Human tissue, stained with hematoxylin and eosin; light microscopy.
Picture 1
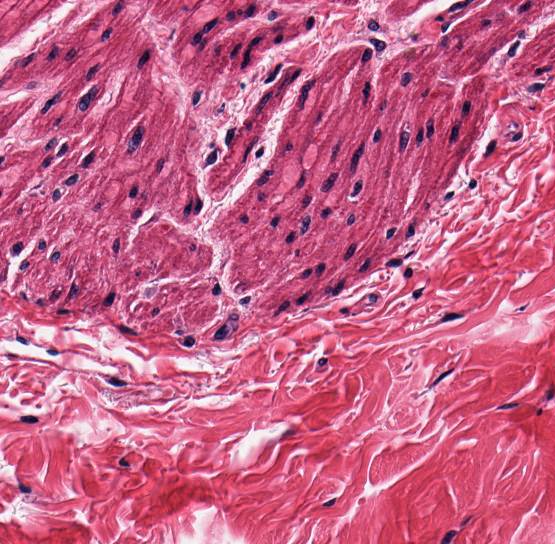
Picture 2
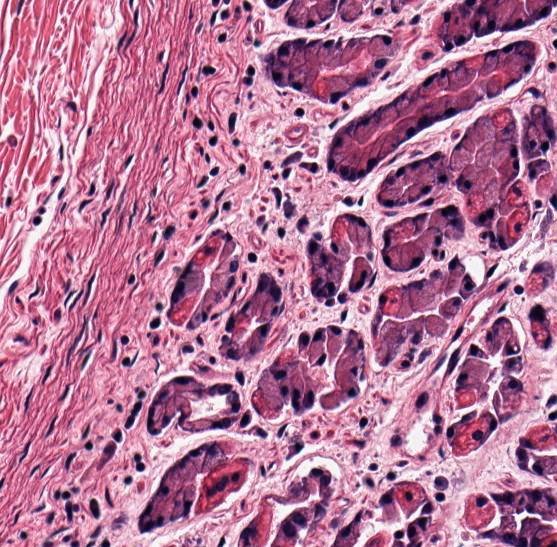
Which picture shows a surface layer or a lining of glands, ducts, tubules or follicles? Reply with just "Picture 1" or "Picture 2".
Picture 2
